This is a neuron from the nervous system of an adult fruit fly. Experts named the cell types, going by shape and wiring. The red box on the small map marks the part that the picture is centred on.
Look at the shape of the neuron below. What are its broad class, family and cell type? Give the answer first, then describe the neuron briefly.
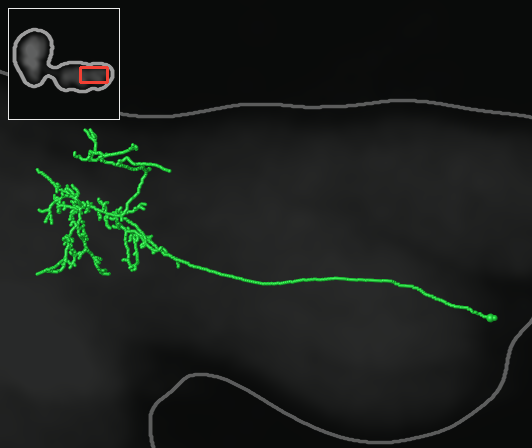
It is a nerve-cord intrinsic neuron. Its family is hemilineage 06A. It is of cell type IN06A078. Its cell body lies at the lower right of the picture. As drawn here it is wider than it is tall.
